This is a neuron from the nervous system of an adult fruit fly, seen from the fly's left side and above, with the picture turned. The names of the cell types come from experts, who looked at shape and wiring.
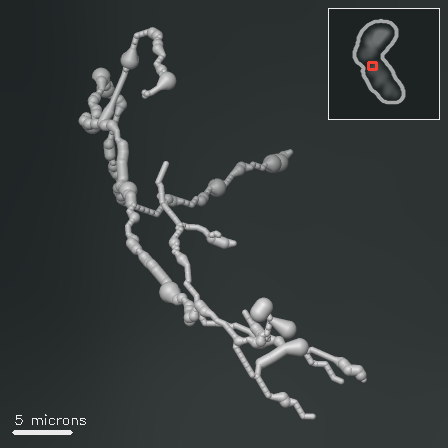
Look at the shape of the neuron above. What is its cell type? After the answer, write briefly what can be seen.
Its cell type is SNta41. It is a sensory neuron entering the nerve cord. No cell body is drawn. From top to bottom in the picture it spans about 35 microns. There are a dozen or fewer branch ends.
